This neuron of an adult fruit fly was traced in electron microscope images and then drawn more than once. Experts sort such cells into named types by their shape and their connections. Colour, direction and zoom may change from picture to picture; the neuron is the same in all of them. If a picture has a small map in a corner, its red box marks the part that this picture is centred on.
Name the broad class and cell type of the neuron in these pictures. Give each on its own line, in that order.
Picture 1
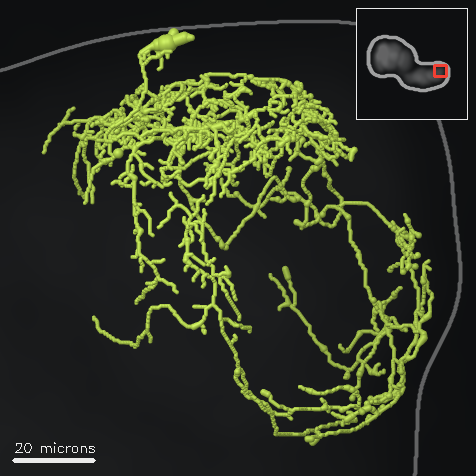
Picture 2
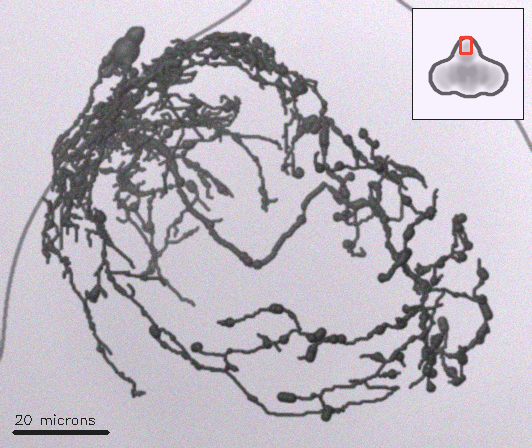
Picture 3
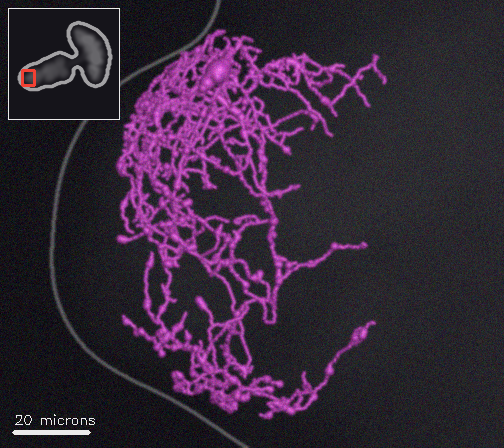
nerve-cord intrinsic neuron
INXXX149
